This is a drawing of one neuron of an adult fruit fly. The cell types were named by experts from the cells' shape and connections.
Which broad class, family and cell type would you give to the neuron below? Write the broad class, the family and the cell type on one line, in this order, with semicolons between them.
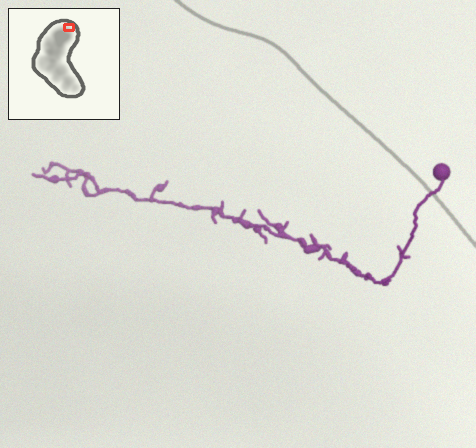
optic-lobe intrinsic neuron; Dm; Dm3c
